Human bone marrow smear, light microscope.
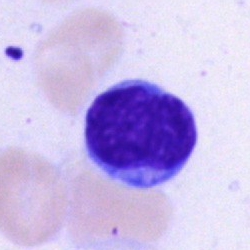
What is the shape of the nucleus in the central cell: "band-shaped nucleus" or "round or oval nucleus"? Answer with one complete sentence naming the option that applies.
Its nucleus forms a single compact round or oval shape.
